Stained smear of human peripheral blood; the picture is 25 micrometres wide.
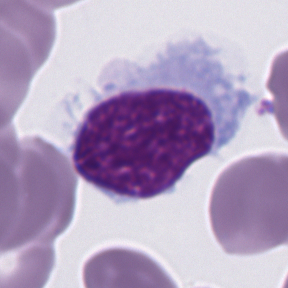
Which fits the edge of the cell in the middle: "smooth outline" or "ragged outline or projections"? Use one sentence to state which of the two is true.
What bounds the cell is a rough outline.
